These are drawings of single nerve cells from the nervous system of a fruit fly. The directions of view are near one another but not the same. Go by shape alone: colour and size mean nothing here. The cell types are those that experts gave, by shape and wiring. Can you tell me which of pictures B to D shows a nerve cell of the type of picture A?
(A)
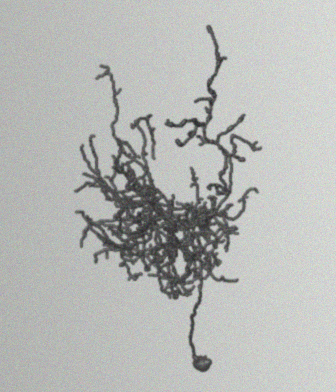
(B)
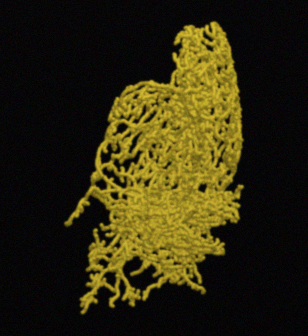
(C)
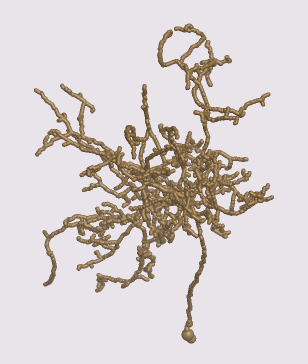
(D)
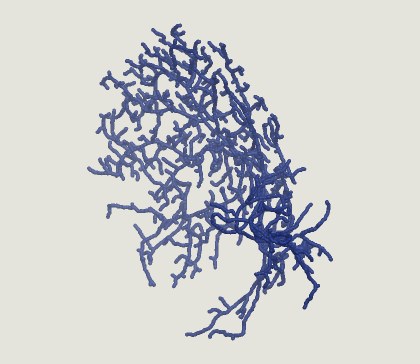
Picture C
